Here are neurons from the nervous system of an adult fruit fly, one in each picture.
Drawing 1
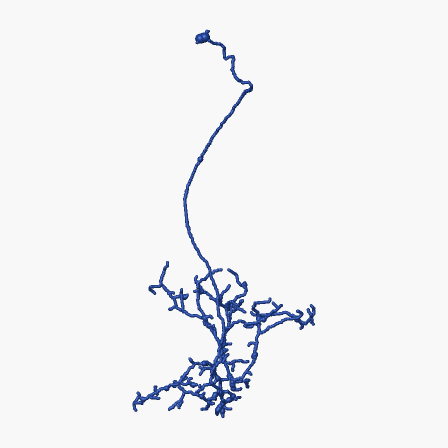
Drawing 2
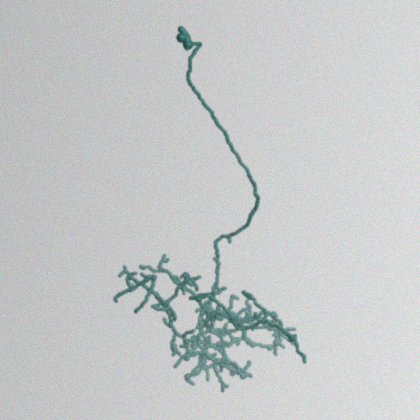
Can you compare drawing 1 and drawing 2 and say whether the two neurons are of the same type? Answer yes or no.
no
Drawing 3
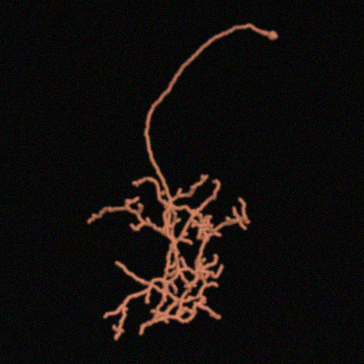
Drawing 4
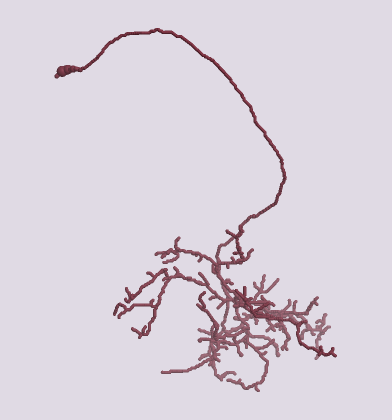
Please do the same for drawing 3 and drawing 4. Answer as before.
no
